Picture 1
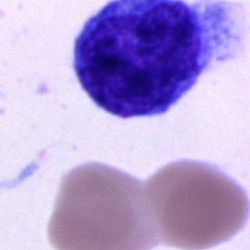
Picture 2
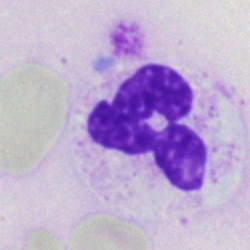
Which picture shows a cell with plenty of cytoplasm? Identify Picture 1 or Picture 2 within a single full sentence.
There is broad cytoplasm around the nucleus of the cell in picture 2.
